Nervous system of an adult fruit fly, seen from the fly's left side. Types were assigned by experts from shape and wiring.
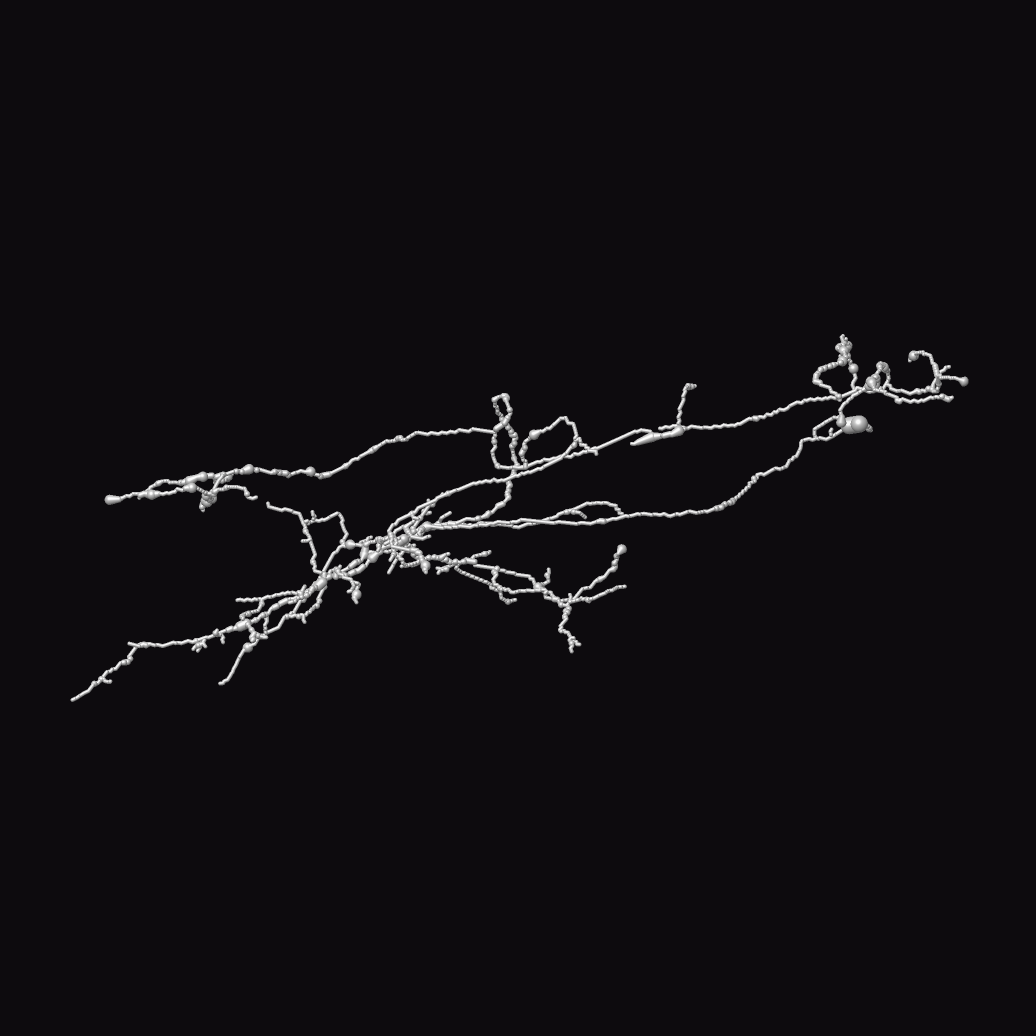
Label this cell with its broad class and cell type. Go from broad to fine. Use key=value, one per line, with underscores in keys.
broad_class=nerve-cord intrinsic neuron
cell_type=INXXX423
